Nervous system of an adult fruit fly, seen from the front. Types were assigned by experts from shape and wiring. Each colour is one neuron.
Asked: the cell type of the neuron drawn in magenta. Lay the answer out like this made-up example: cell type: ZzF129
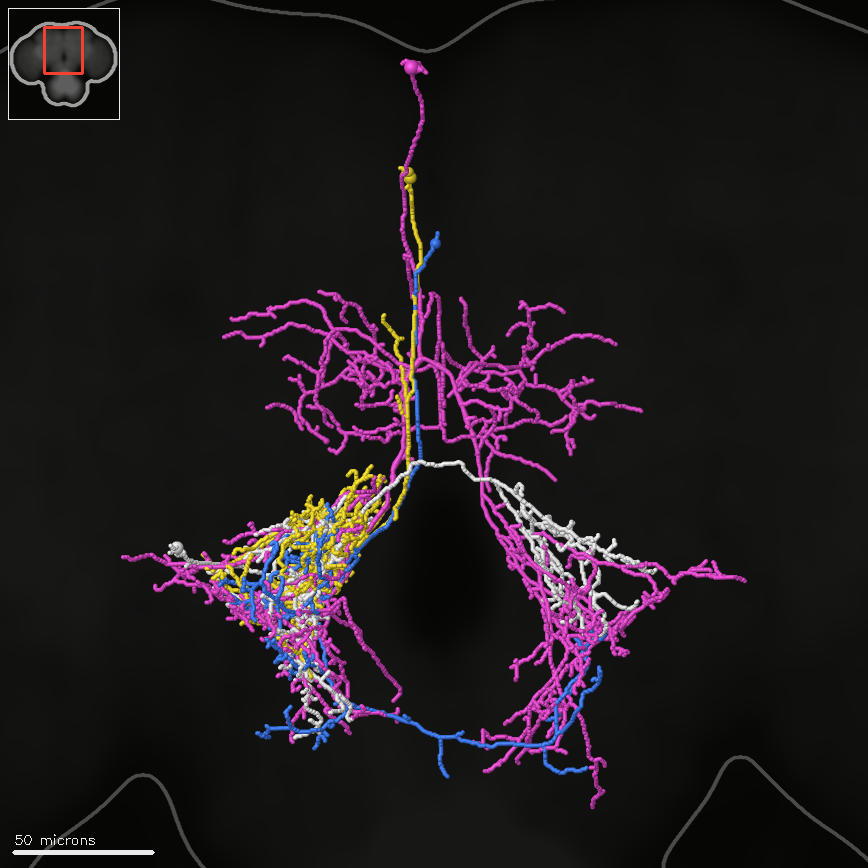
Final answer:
cell type: VES108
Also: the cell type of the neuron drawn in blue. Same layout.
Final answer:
cell type: VES050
